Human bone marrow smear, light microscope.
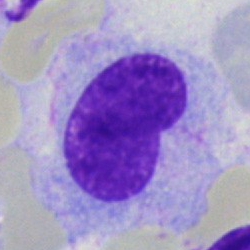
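Hairy cell, in the middle of the field. Notice first how the long axis of its nucleus runs from lower left to upper right. The chromatin is a deep purple, and its texture is mottled. Now look at the cytoplasm: fine pink-purple granules lie scattered through it. Finally, trace the outer edge, which is irregular rather than smoothly round.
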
